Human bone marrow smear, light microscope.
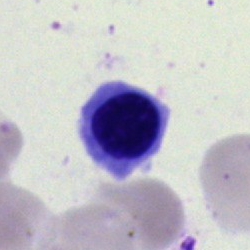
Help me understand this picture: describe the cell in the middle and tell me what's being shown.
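Dense chromatin stains a nearly uniform deep purple, and no nucleoli can be seen in the nucleus. The cytoplasm is blue-violet, with no visible granules. The cell is an erythroblast.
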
